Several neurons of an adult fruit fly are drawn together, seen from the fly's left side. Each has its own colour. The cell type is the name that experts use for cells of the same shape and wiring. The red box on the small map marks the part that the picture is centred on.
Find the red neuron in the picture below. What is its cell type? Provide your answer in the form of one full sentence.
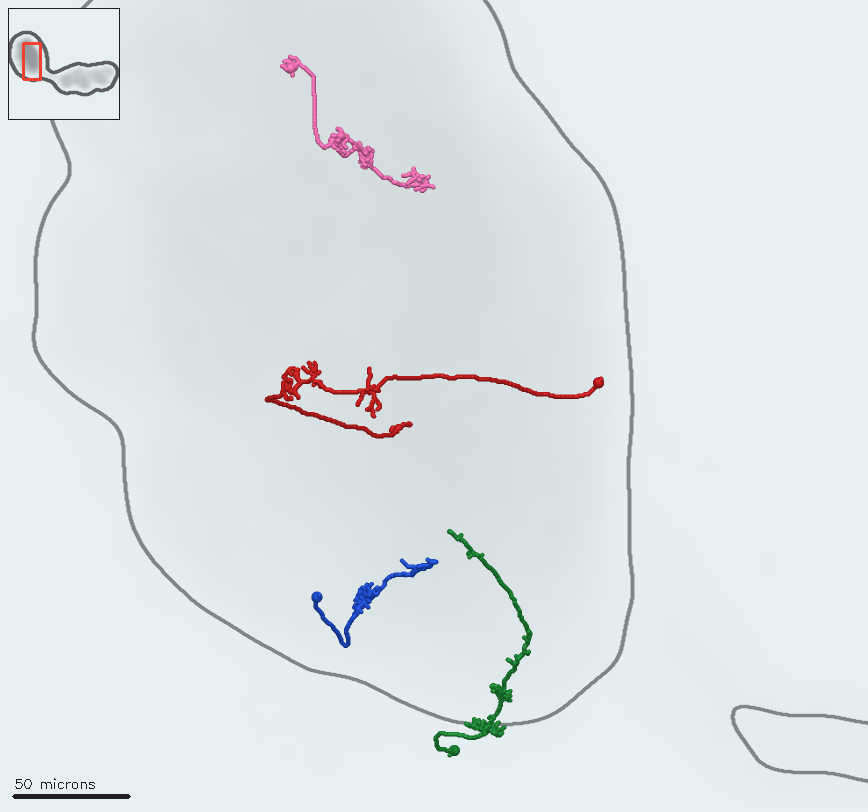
This neuron is of the type C3.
